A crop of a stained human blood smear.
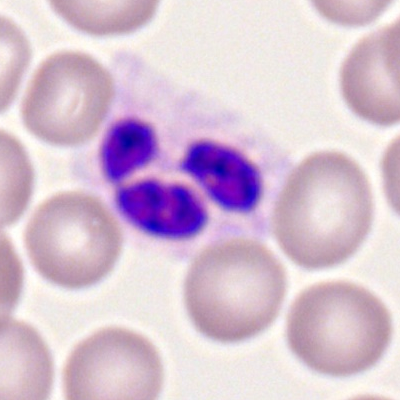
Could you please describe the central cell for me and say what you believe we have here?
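Look first at the cytoplasm: it is pale pinkish-lilac and plentiful, reaching well beyond the nuclear lobes. You won't find coarse orange-red granules in it, nor any vacuoles. What you are looking at is a segmented neutrophil.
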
